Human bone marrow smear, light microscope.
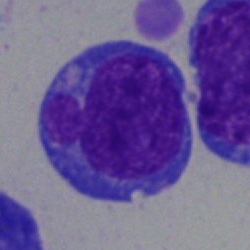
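Blast, the central cell in a stained human bone marrow smear. The cytoplasm is deep blue, with a smaller rounded purple body lying in it on the left side of the nucleus and a pale area at the upper left beside the nucleus. A small notch cuts into the cell edge at the bottom.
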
